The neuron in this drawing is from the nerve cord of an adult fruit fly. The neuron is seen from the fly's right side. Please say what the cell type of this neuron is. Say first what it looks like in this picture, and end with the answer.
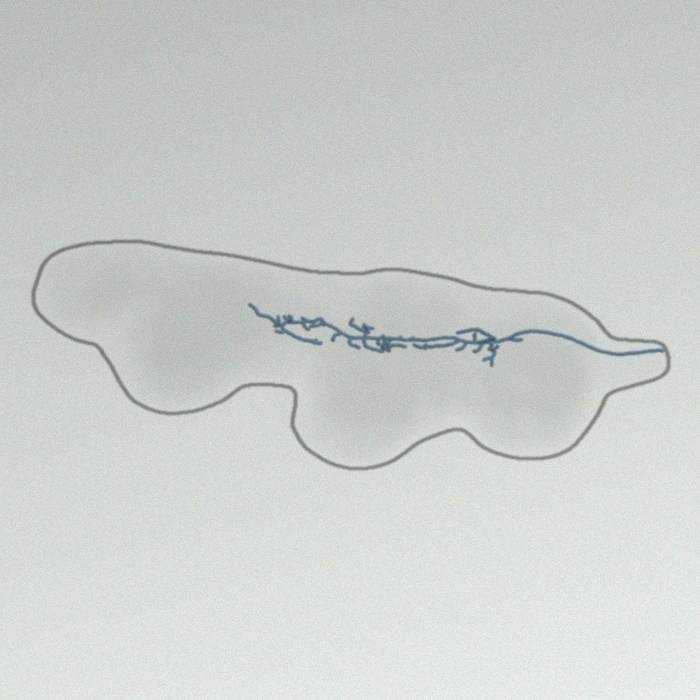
No cell body is drawn. In this view it is more than twice as wide as it is tall. This is a descending neuron. Its cell type is DNp21.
